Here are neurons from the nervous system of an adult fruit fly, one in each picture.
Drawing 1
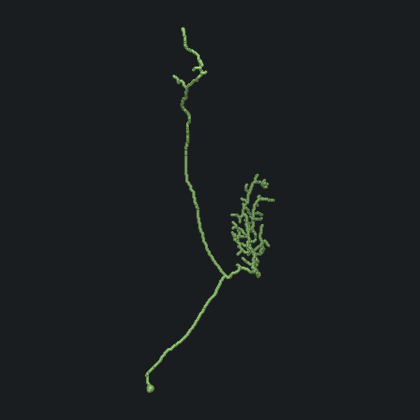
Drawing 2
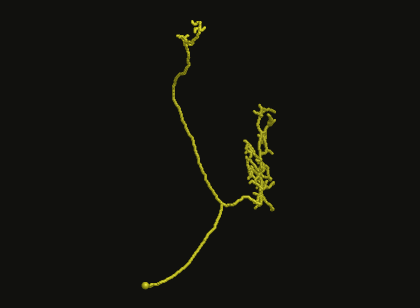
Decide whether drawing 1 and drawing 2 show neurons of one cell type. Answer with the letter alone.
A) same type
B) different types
A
